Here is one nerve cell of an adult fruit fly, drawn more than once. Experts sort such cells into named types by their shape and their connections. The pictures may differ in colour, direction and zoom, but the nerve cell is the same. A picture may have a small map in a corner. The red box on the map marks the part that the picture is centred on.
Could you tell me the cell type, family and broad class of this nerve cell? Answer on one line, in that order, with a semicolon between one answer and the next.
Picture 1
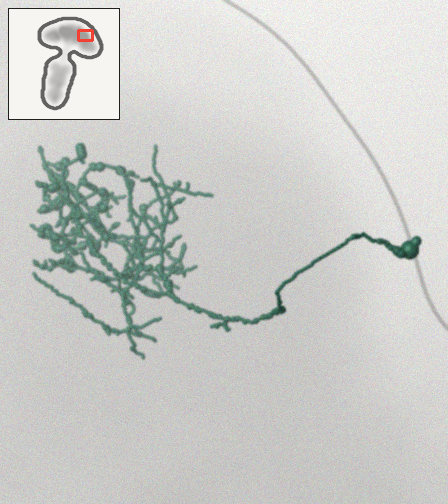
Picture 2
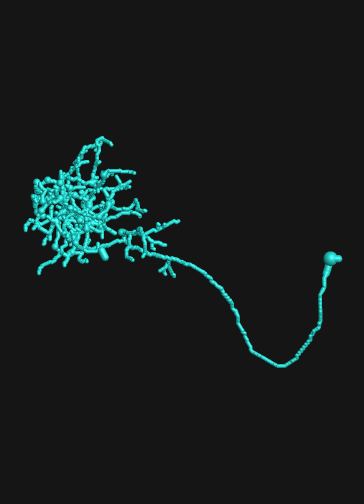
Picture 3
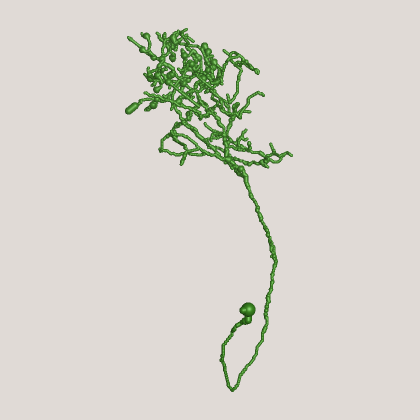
SLP176; hemilineage SLPal3_and_SLPal4_dorsal; central-brain intrinsic neuron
